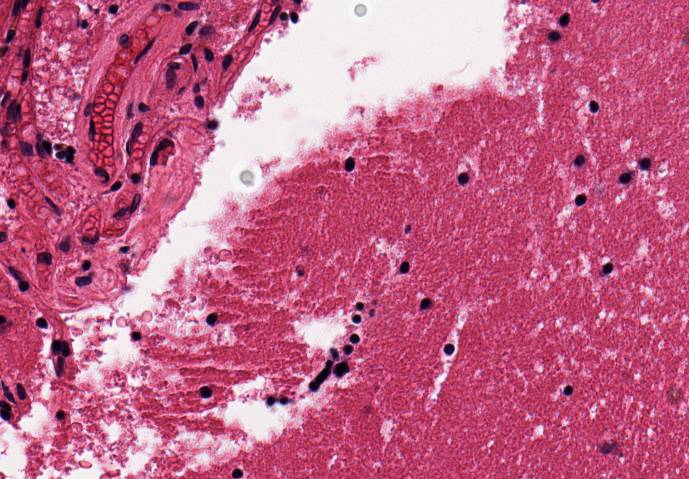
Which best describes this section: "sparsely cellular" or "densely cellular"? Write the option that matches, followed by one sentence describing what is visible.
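Sparsely cellular. Small, round, dark-staining nuclei lie scattered singly and sparsely through the pink matrix.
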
